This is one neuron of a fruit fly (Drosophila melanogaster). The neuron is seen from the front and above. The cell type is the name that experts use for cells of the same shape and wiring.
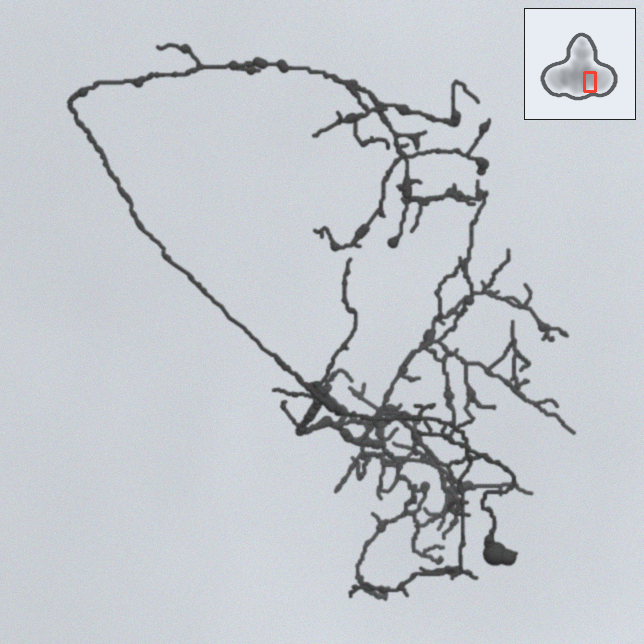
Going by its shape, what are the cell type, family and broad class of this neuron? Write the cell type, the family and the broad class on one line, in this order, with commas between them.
aSP10C_a, hemilineage VLPa1_medial, central-brain intrinsic neuron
